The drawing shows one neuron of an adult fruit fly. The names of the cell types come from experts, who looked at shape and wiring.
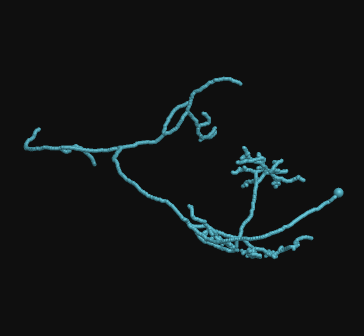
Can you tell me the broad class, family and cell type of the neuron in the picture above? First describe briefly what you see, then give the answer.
The cell body is on the right of the picture. As drawn here it is wider than it is tall. It is a nerve-cord intrinsic neuron. Its family is hemilineage 08B. Its cell type is IN08B065.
